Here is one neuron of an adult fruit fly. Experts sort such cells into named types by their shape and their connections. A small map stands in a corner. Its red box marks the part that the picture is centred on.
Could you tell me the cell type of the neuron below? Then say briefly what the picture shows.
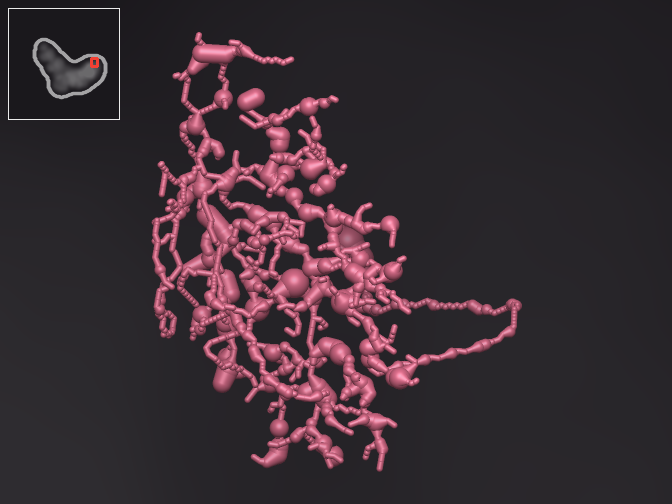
Its cell type is Dm12. It is an optic-lobe intrinsic neuron. The picture shows dozens of branch ends. In this view it is about as wide as it is tall.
